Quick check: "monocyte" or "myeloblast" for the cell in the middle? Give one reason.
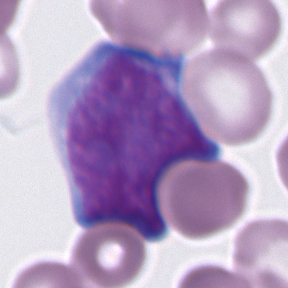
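I'd call this a myeloblast. What settles it for me is the cytoplasm: it forms only a narrow rim, widest on the left side.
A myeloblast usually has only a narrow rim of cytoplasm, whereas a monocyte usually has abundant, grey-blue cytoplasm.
Here the rim is blue. The nucleus, a single unlobed mass, fills most of the cell.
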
